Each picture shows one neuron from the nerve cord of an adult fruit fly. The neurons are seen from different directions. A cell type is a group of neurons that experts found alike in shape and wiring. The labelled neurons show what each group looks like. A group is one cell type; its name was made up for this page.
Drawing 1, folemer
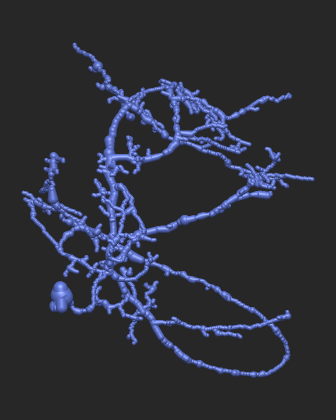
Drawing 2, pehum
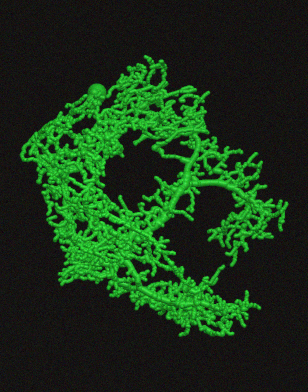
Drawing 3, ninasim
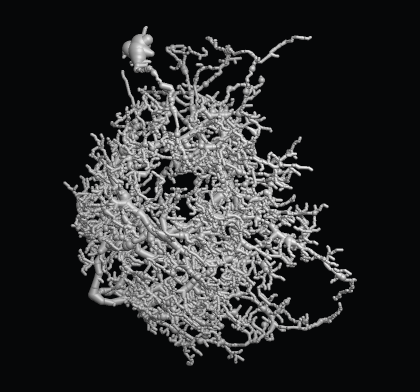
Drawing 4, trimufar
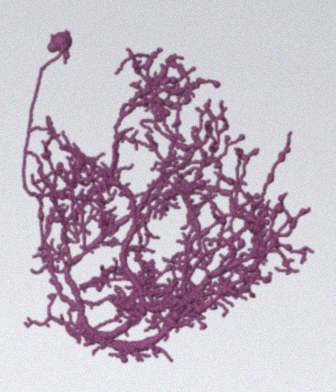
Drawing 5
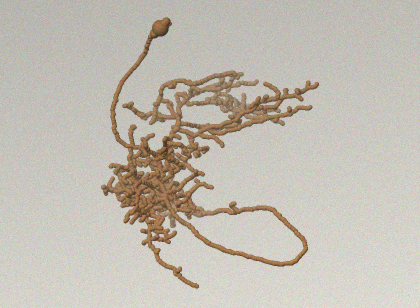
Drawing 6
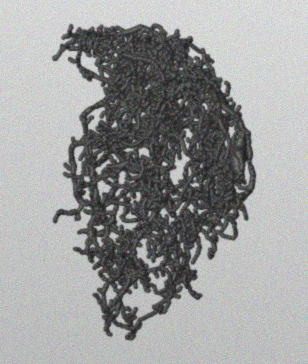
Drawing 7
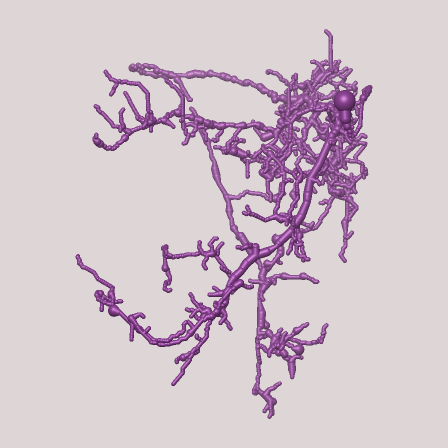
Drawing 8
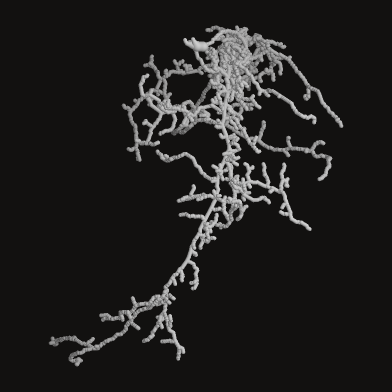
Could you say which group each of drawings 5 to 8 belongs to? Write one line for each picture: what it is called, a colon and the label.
5: folemer
6: ninasim
7: folemer
8: folemer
